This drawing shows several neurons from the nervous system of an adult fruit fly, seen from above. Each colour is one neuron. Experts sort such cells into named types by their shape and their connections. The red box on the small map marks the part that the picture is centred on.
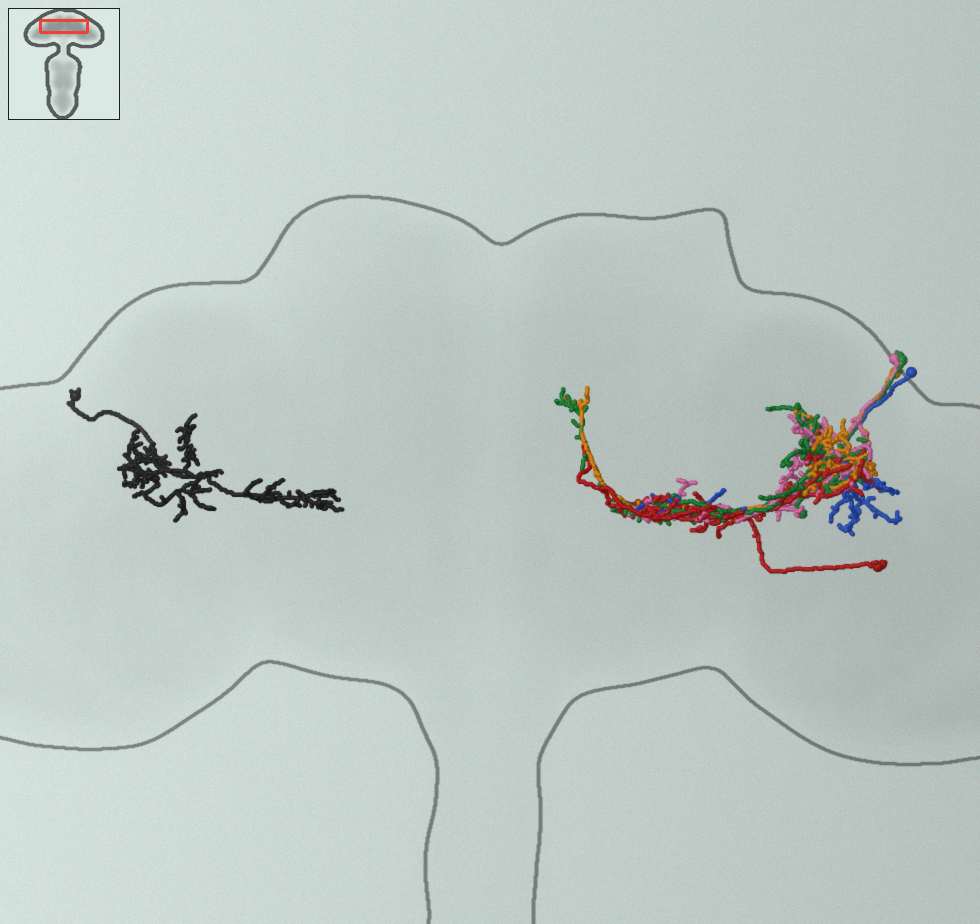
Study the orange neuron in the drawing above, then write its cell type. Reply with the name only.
CB1365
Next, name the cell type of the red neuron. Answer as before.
CB2003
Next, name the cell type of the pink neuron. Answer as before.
CB1590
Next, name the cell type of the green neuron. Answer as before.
CB4151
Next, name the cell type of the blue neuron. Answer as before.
CB1359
